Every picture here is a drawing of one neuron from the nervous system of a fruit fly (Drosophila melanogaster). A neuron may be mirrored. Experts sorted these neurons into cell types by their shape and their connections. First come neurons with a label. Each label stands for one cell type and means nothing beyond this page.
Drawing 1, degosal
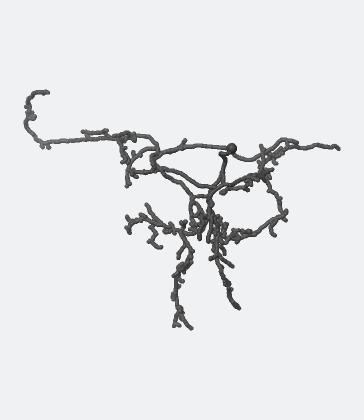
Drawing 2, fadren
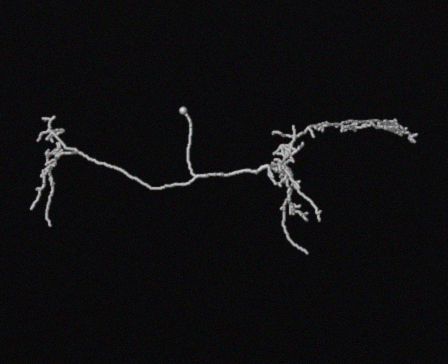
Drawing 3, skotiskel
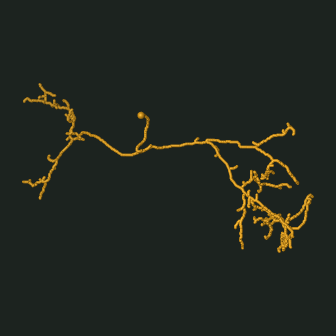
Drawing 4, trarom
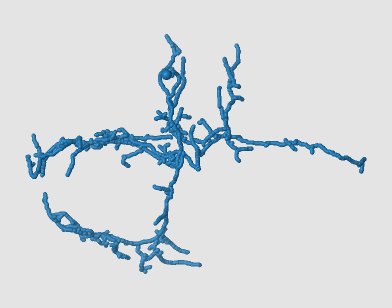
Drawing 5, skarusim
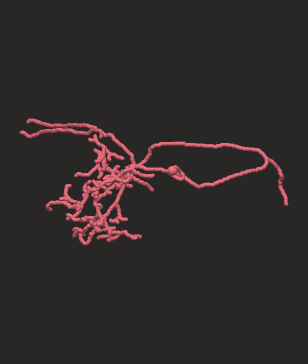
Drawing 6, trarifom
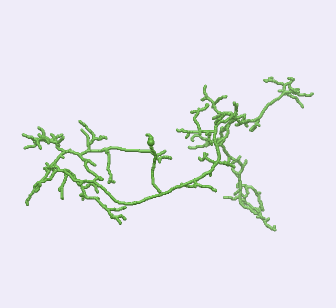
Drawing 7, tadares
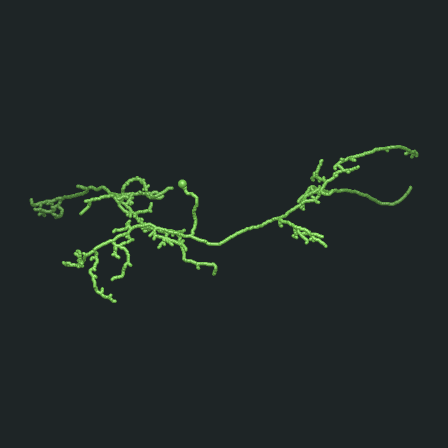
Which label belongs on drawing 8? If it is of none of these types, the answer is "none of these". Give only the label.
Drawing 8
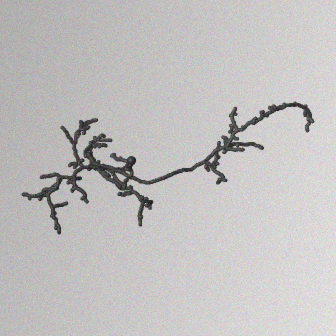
tadares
